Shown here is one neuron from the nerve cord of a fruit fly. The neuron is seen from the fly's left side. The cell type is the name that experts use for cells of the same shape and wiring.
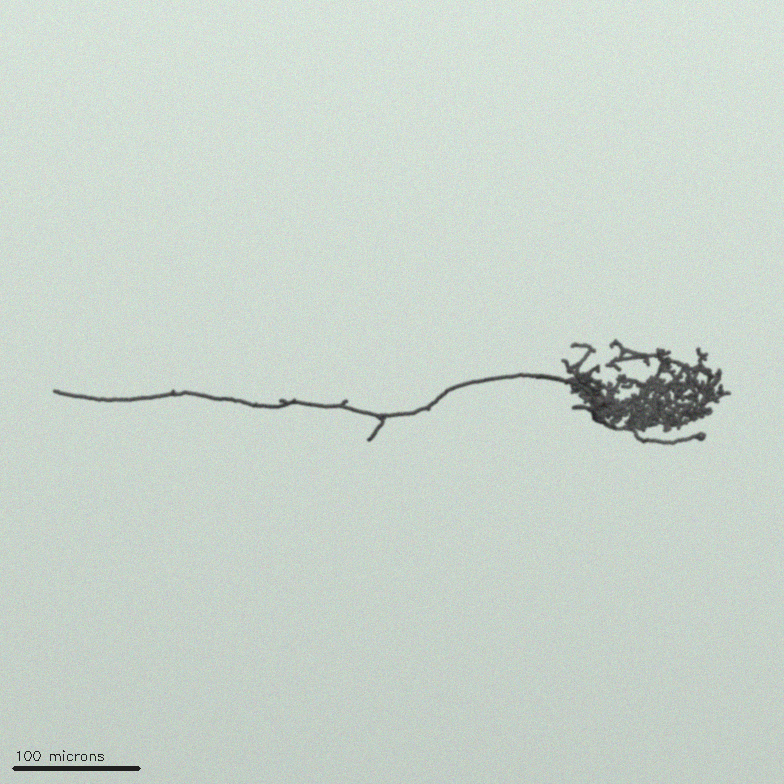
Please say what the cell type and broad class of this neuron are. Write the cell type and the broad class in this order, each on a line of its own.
ANXXX145
ascending neuron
